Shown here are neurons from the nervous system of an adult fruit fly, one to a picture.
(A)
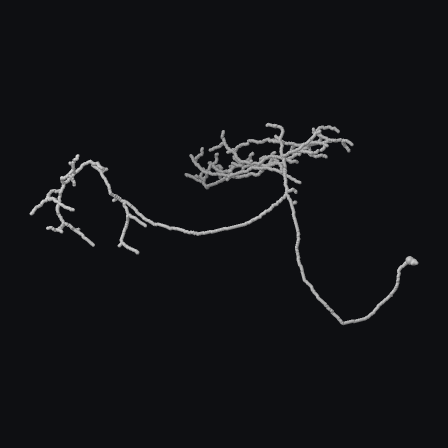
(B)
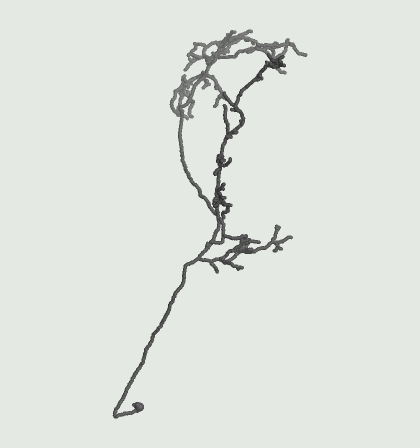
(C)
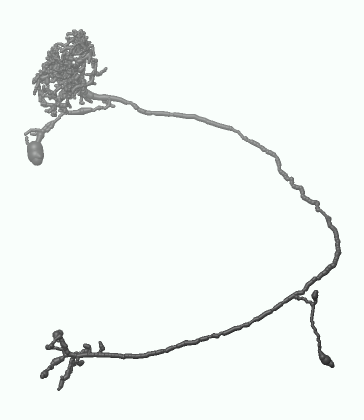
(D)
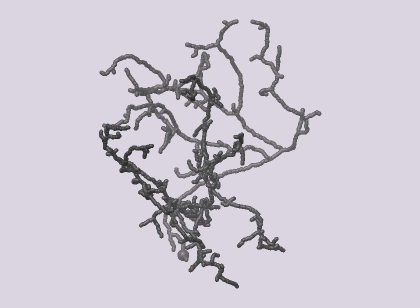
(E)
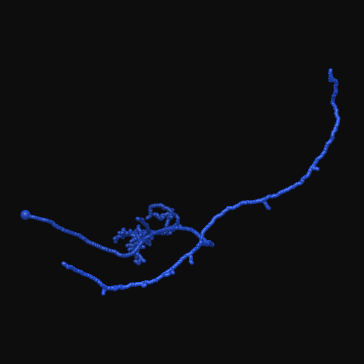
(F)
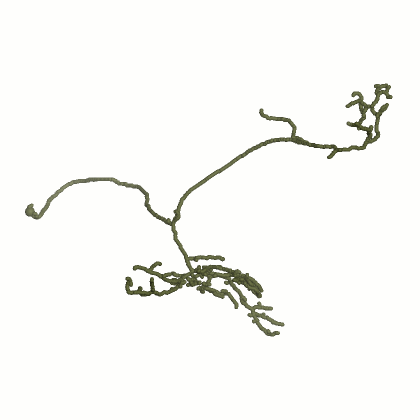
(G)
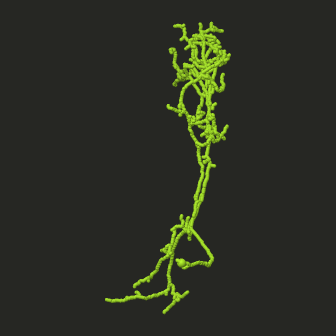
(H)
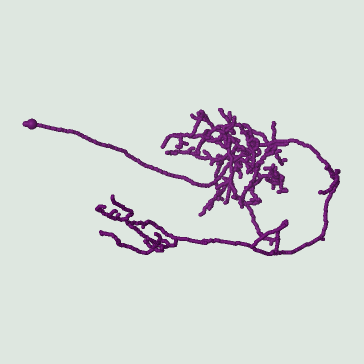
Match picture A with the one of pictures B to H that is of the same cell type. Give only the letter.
F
